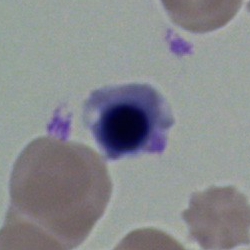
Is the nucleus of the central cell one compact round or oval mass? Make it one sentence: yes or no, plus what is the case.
Yes, this cell's nucleus is compact and round or oval in shape.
